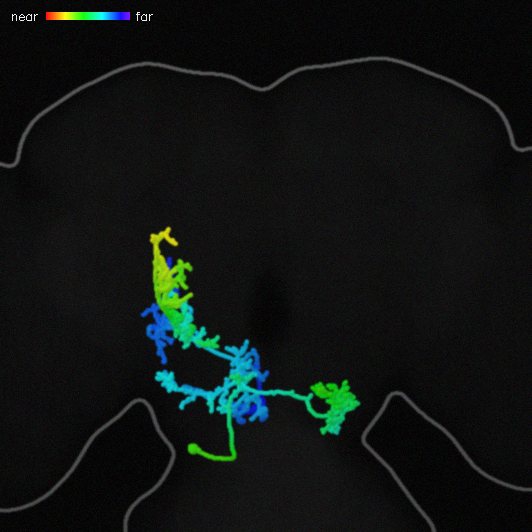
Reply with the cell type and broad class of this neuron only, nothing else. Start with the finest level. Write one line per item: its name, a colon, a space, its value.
cell type: GNG303
broad class: central-brain intrinsic neuron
